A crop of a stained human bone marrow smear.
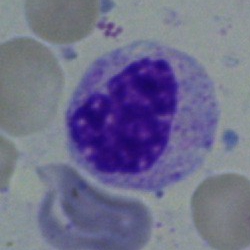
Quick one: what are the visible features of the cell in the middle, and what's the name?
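First, the nucleus: one irregular mass, not divided into lobes, sitting left of centre and leaving a wider cytoplasmic rim on the right. Second, the chromatin: dark purple, coarsely clumped, with small paler gaps. Third, the cytoplasm: fine, scattered pinkish-purple granules. The cell is a band neutrophil.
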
